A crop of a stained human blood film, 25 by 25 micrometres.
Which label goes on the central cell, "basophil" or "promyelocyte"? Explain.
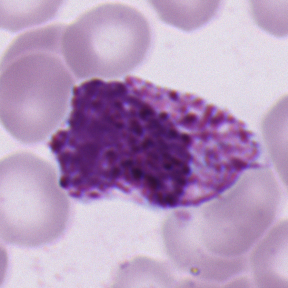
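Basophil.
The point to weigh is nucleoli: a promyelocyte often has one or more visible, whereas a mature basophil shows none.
Here the nucleus is a single dense mass filling the left part of the cell, dark purple and coarsely clumped, with darker spots and small paler gaps. Purple granules and short streaks are scattered through the pale cytoplasm.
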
